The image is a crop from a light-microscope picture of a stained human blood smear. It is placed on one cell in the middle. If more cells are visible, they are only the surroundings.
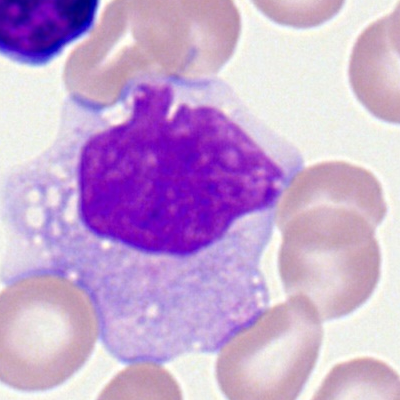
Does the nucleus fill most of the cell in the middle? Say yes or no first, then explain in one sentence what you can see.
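No. The cytoplasm is abundant and pale grey-blue.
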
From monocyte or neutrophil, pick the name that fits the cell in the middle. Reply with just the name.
monocyte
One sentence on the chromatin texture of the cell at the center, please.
The chromatin shows a fine pattern without coarse clumps.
